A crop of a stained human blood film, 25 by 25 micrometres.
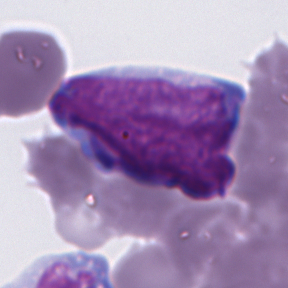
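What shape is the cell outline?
Irregular and angular, wider than it is tall, at about 18 by 12 micrometres.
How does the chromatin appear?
Finely stippled and deep magenta-purple, without large dense clumps; a single tiny dark dot lies over the nucleus left of its centre.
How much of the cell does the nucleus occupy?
About 80% of the cell's area, with the nucleus measuring about 17 by 11 micrometres; the cytoplasm forms only a narrow pale blue rim, seen mainly along the top edge and lower left.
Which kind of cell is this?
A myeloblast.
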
